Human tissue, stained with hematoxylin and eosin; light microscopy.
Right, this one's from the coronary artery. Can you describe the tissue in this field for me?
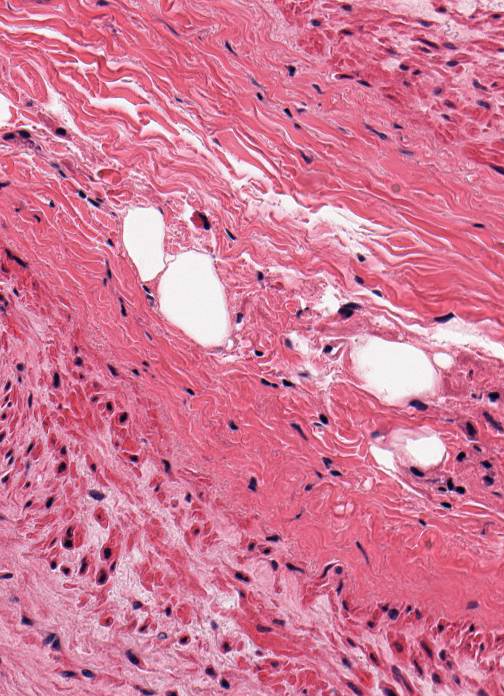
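Collagen dominates: most of the field is dense, deeply eosinophilic collagen bundles, wavy and running obliquely from the upper left toward the right. In the upper dense collagen, nuclei are sparse, small, dark and elongated like fibroblast nuclei. No epithelium appears anywhere.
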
